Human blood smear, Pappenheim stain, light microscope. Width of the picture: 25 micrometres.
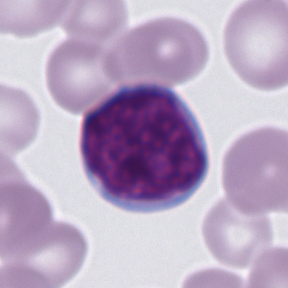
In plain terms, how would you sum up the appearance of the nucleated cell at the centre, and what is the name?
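Outline smooth, without projections. Cell about 12 micrometres across; nucleus round, about 11 micrometres across. Chromatin coarse, clumped into darker patches. Cytoplasm pale blue, rim widest along the lower left edge. Cell: typical lymphocyte.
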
